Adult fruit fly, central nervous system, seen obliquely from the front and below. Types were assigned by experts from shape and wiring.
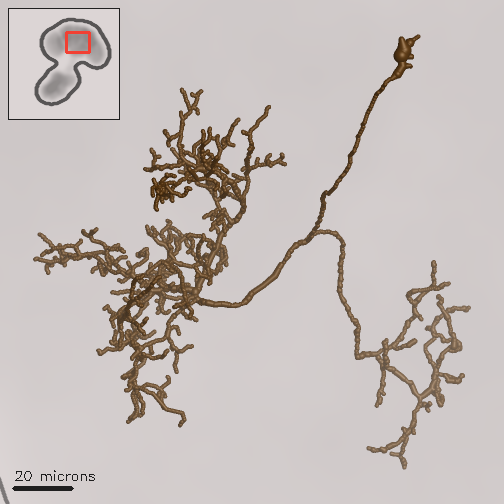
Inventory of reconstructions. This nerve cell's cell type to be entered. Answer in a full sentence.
The cell type is CB0751.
